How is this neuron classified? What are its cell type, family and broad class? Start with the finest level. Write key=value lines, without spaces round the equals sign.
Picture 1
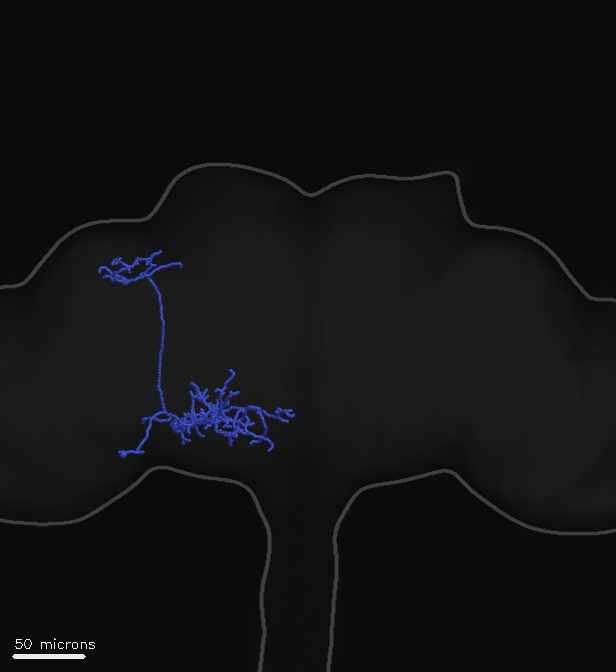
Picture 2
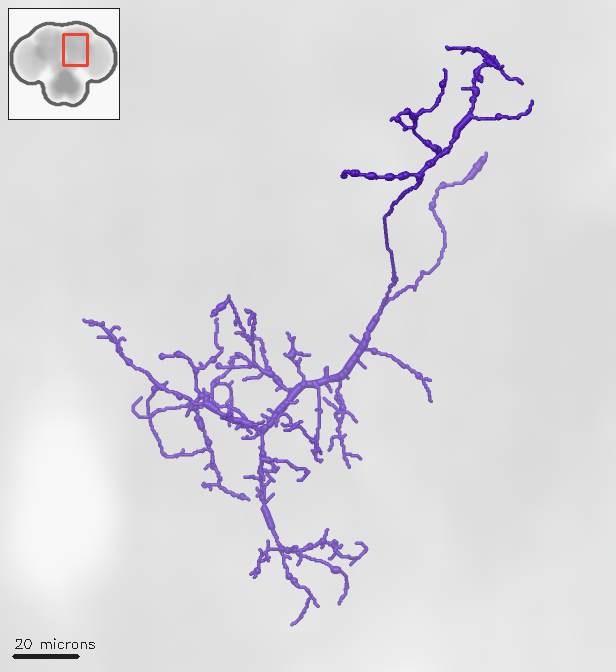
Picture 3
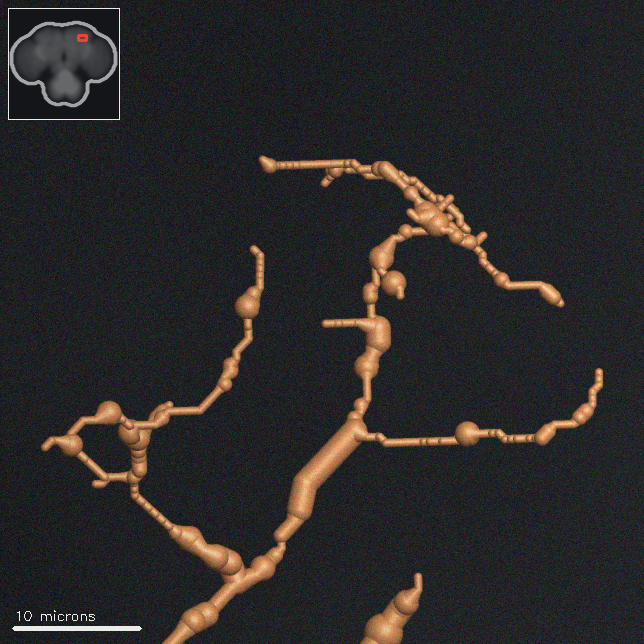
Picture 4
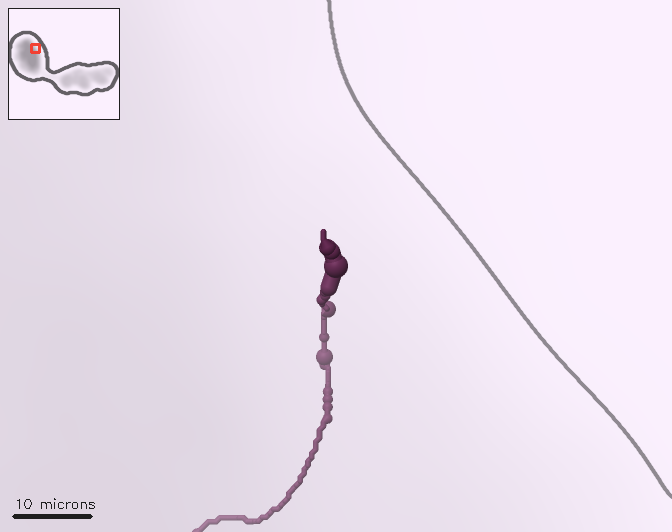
cell_type=AOTU048
family=hemilineage DL1_ventral
broad_class=central-brain intrinsic neuron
